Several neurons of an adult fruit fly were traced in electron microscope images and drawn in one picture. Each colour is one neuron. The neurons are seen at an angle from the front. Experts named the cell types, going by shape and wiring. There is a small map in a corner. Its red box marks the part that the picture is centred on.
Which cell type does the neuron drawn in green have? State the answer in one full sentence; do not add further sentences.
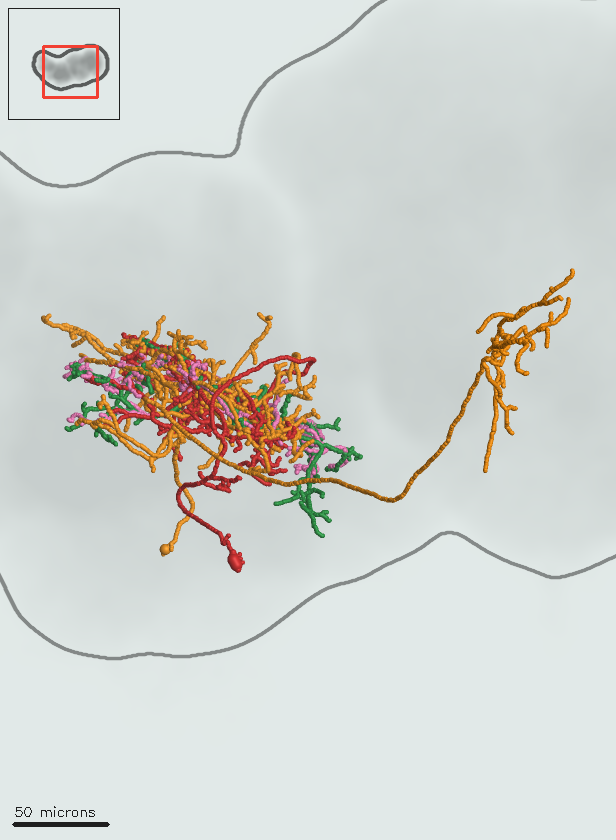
This neuron is a cell of type IN21A064.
